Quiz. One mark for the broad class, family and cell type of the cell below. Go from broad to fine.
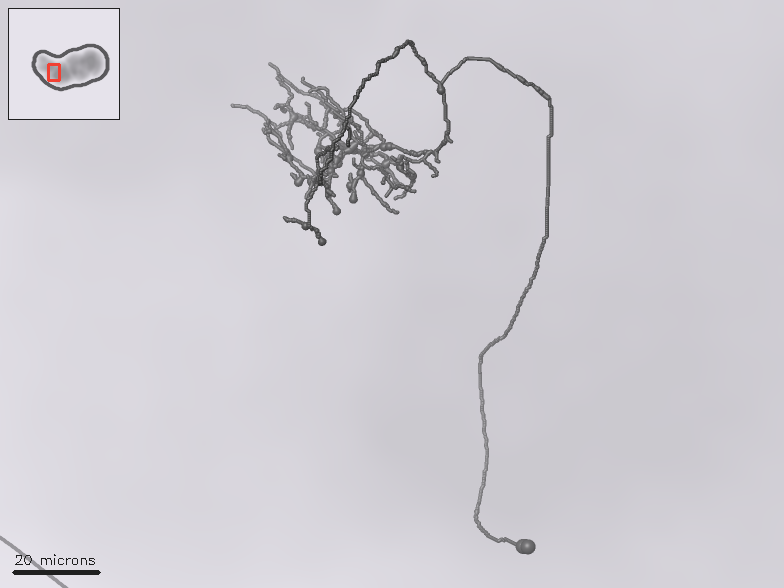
nerve-cord intrinsic neuron; hemilineage 02A; IN02A061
